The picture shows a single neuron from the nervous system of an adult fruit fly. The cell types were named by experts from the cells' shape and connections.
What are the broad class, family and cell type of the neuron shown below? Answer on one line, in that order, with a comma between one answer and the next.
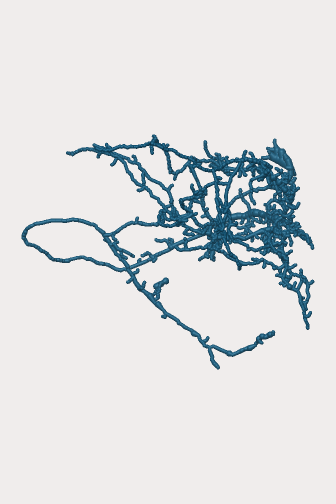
nerve-cord intrinsic neuron, hemilineage 17A, dMS2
